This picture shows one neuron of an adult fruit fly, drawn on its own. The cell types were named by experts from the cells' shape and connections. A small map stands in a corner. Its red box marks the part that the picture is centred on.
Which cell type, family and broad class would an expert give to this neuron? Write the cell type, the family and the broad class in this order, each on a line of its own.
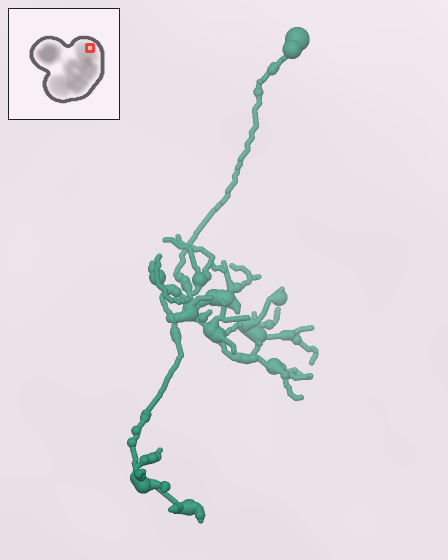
T4a
T
optic-lobe intrinsic neuron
